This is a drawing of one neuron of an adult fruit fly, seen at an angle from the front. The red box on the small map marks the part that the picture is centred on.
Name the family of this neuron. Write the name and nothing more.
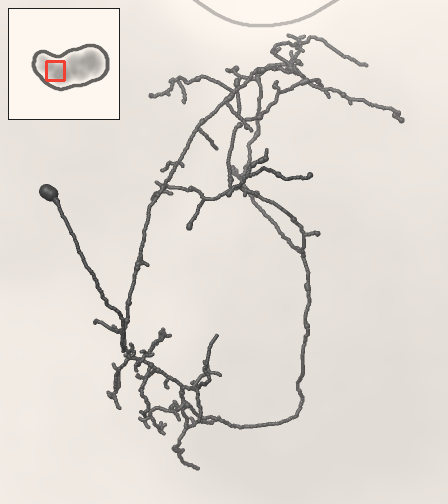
hemilineage 17A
